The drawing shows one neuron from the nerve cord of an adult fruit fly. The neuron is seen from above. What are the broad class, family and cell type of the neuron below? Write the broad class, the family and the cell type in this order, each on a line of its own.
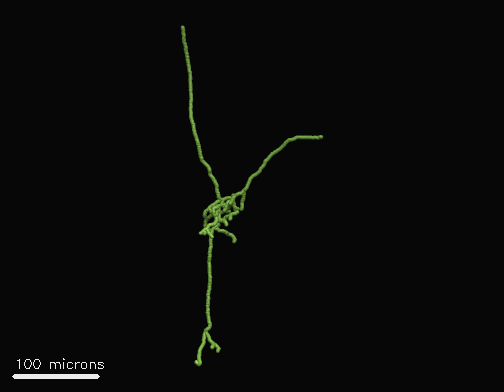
sensory neuron ascending to the brain
class mechanosensory proprioceptive
SApp04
